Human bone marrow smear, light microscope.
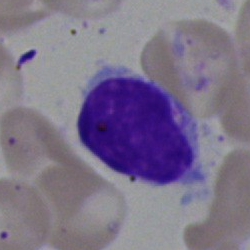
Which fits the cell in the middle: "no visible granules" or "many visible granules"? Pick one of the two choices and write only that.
No visible granules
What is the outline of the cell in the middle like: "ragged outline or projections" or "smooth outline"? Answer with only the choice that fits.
Ragged outline or projections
